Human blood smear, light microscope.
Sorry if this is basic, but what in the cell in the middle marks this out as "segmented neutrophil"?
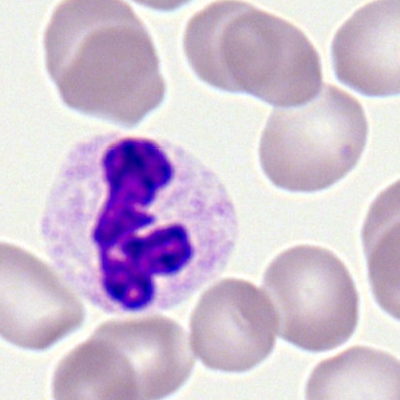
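Looking it over, this is a segmented neutrophil, and the clearest match sits in the cytoplasm, which holds fine, faint lilac granules.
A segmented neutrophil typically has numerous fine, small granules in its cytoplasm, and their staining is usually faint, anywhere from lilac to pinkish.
Beyond that, I see a roughly round, smooth outline, chromatin that is dark purple and coarsely clumped, and cytoplasm that is plentiful and pale pinkish-lilac.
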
